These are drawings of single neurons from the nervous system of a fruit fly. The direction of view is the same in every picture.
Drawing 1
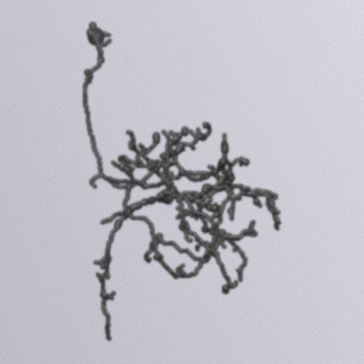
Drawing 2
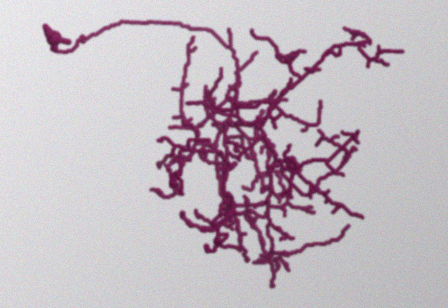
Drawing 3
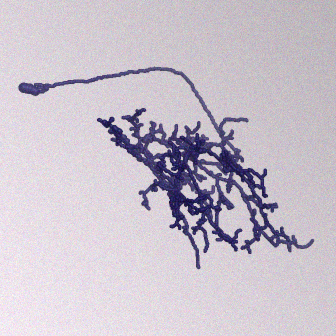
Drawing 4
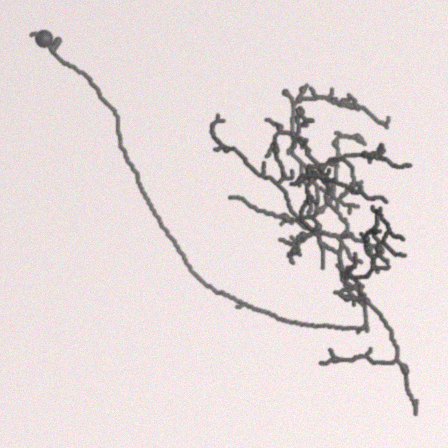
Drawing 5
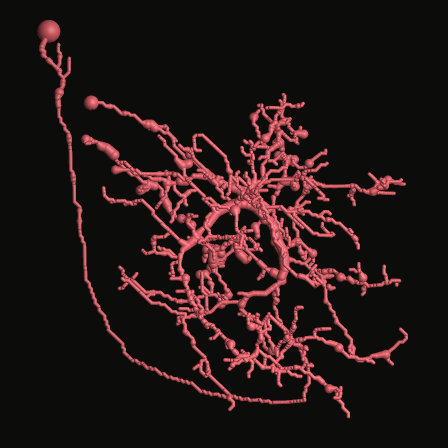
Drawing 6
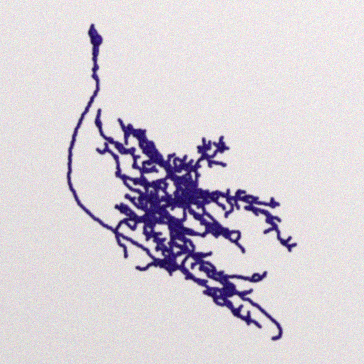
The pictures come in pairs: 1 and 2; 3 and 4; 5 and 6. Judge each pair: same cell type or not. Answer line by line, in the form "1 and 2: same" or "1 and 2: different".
1 and 2: same
3 and 4: different
5 and 6: same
